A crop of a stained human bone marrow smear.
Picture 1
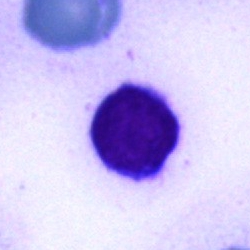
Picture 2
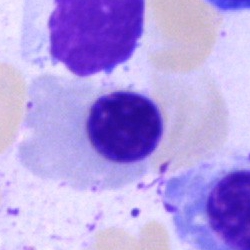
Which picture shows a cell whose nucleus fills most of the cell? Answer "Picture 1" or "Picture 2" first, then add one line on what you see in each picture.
Picture 1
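What picture 1 shows: Cytoplasm is very scant, at most a barely visible thin rim at the edge.
What picture 2 shows: The cytoplasm is abundant and covers a much larger area than the nucleus.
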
